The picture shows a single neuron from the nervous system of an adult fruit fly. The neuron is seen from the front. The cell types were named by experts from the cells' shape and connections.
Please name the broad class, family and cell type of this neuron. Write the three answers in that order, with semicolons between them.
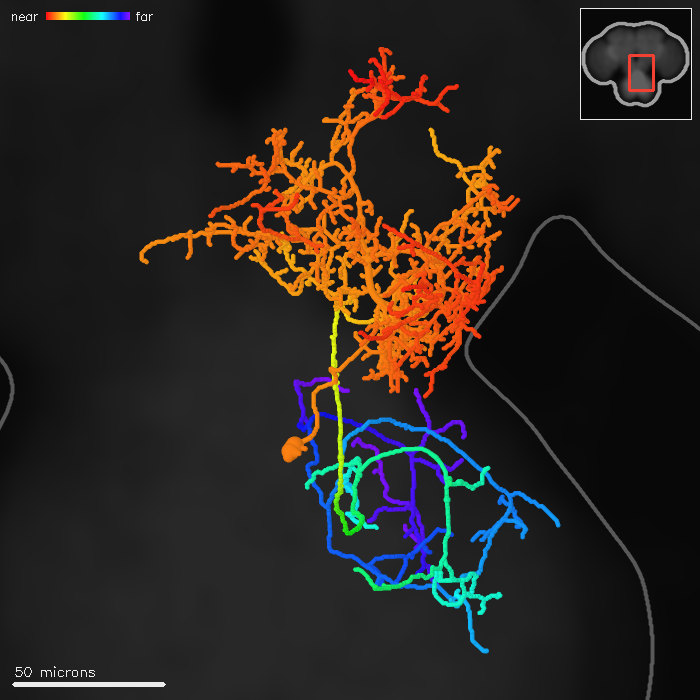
descending neuron; hemilineage LB6; DNge007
